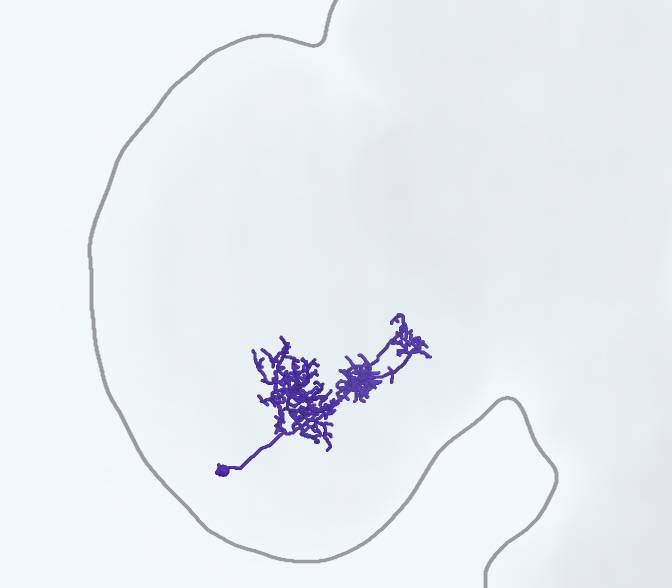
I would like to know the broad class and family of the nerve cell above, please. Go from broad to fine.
optic-lobe intrinsic neuron; TmY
